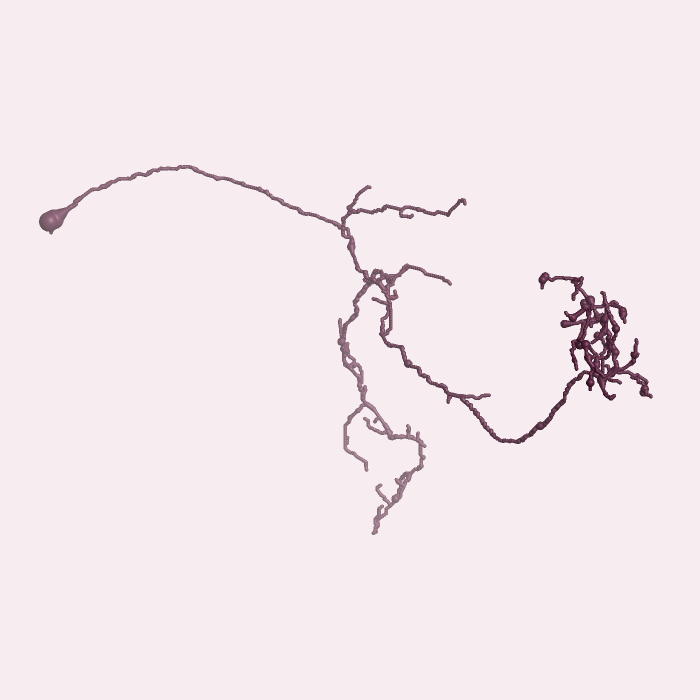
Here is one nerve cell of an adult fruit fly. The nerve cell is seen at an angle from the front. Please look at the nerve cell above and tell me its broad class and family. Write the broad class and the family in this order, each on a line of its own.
central-brain intrinsic neuron
hemilineage SLPpl1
